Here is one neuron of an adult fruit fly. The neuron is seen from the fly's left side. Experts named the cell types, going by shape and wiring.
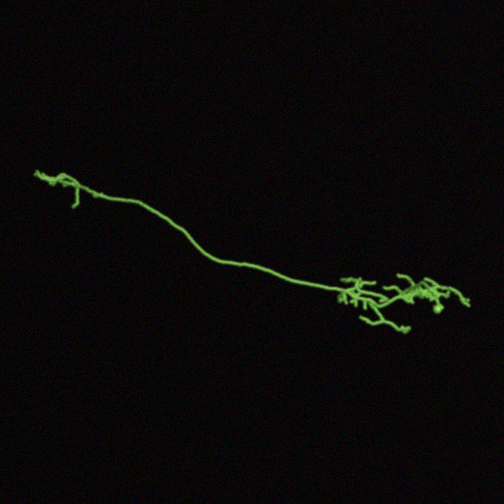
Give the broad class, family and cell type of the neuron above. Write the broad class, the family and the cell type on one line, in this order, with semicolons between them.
ascending neuron; hemilineage 12B; AN12B080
